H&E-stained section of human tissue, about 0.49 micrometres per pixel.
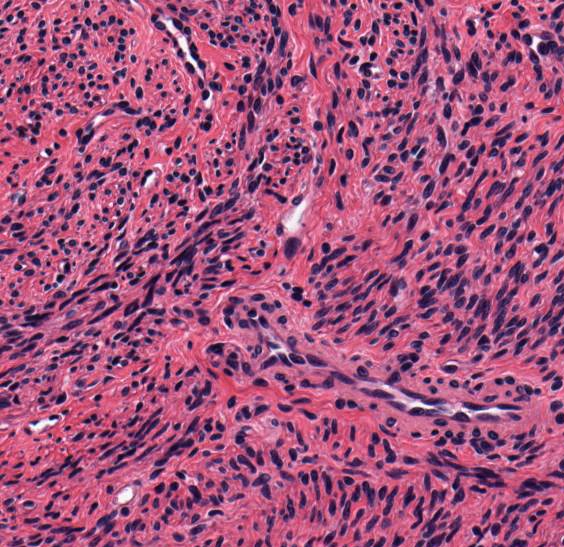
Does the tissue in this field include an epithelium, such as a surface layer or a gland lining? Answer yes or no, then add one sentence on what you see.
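No. No epithelium or glands are present anywhere in the field.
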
